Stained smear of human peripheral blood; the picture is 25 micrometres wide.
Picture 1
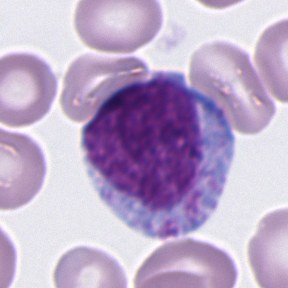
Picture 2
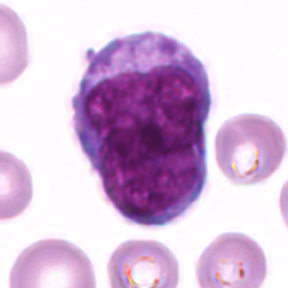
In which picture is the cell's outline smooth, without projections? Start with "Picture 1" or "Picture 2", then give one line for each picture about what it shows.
Picture 1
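Picture 1: The cell outline is smooth and roughly round.
Picture 2: A small bleb projects from the upper left edge of the cell.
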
